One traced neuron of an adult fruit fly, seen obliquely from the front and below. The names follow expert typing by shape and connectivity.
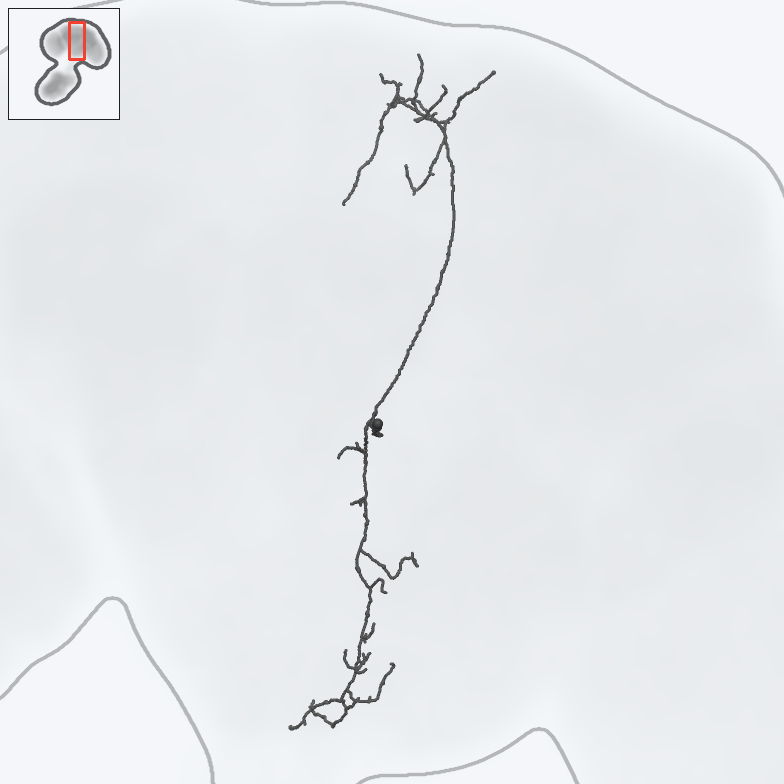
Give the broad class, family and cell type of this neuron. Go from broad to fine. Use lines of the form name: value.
broad class: central-brain intrinsic neuron
family: hemilineage FLAa2
cell type: CB4081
